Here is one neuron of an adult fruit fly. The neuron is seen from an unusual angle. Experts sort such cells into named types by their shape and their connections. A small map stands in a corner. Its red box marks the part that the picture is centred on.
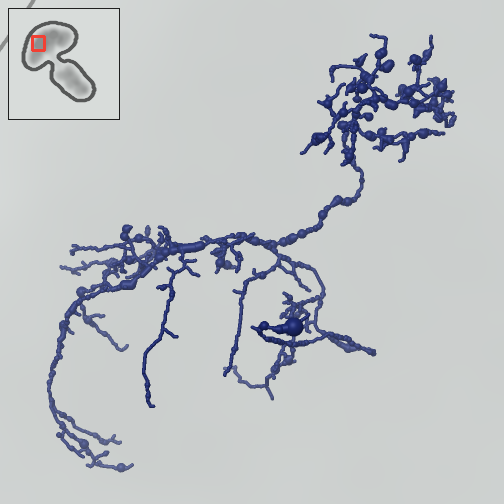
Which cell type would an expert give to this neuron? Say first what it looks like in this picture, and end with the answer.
It is in the brain and does not reach the nerve cord. Dozens of branch ends can be seen. Its broad class is central-brain intrinsic neuron. Its cell type is LHAV6i2_b.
